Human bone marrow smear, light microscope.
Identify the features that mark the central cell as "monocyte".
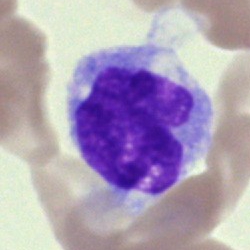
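Look first at the nucleus of the central cell: it is folded into lobes, with clefts running between them.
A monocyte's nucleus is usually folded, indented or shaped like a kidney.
So this folded, lobed nucleus goes well with the name monocyte. Around the nucleus lies a moderate rim of pale blue cytoplasm.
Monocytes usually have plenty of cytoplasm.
Here the rim is only moderate, so this is the point that agrees less closely. The chromatin is dark purple and clumped, with paler patches between the clumps. Notice, too, a pale extension of cytoplasm reaching out from the top of the cell toward the upper right.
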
